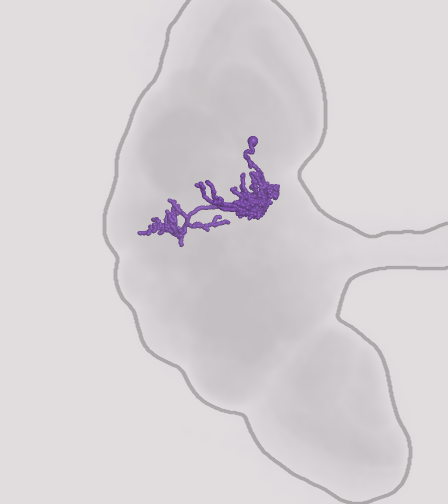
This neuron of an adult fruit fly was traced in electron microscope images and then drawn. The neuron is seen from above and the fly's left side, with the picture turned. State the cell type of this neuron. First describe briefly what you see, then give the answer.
It is in the brain and does not reach the nerve cord. The cell body is at the top of the picture. It is a central-brain intrinsic neuron. It is of cell type LAL146.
